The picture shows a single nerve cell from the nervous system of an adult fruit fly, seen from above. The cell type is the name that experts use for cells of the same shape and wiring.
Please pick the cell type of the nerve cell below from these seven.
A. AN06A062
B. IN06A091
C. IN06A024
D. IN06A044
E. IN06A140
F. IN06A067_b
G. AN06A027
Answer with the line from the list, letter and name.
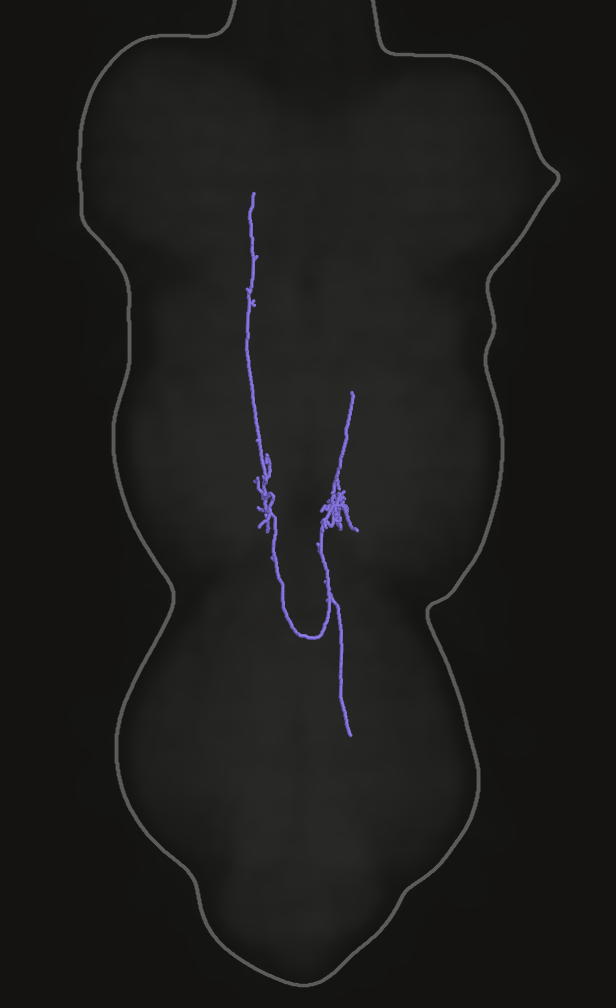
E. IN06A140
